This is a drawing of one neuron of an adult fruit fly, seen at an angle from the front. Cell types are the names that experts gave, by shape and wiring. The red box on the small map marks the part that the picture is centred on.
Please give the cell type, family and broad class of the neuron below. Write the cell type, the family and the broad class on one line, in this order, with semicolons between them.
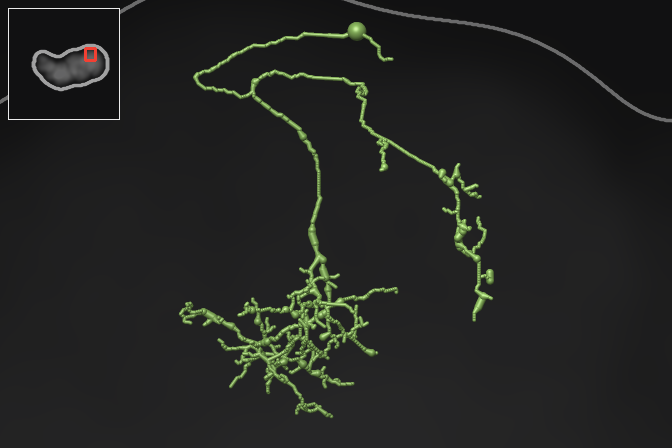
SLP314; hemilineage LHd2; central-brain intrinsic neuron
